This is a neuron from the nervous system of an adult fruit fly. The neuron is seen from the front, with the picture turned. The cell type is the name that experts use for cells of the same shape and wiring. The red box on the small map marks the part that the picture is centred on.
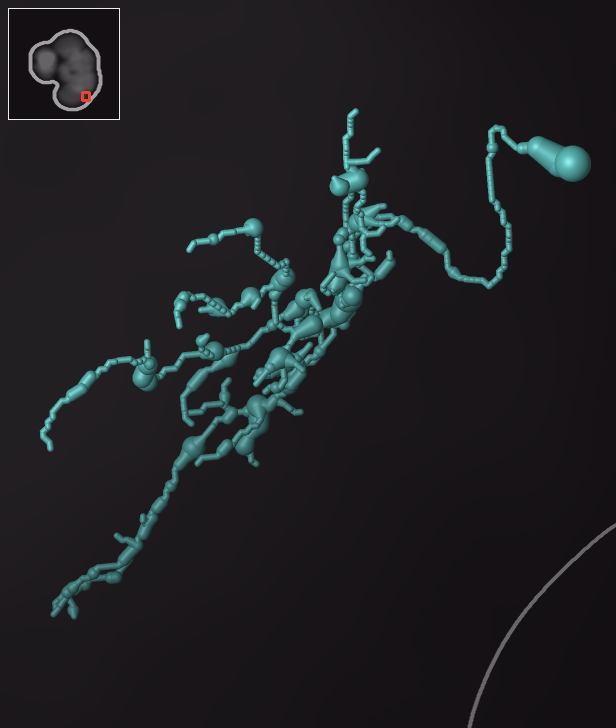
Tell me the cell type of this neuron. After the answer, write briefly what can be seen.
The cell type is Dm-DRA1. It is an optic-lobe intrinsic neuron. The cell body can be seen at the upper right of the picture. As drawn here it is about as wide as it is tall.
